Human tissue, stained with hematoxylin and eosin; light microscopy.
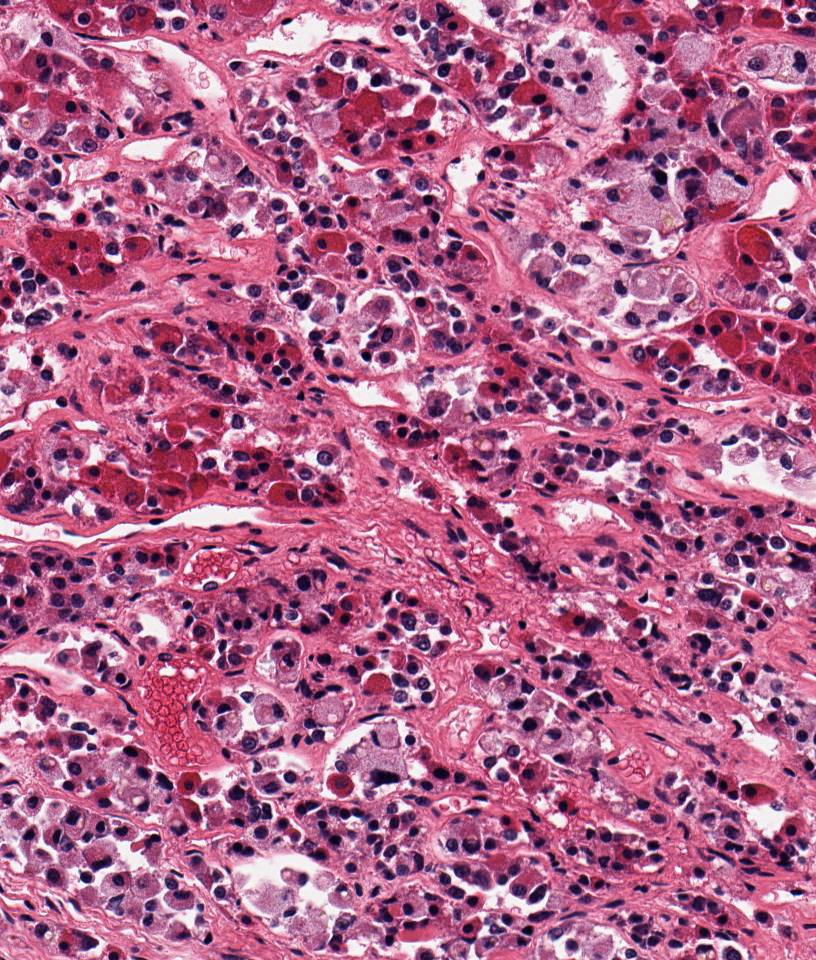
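Pituitary, H&E section. Throughout the field, cells are arranged in nests and cords divided by thin pink fibrous septa. Scattered among the nests are groups of cells with dense, bright red cytoplasm, most plentiful in the upper half. Most cells carry a single small, round, dark nucleus. At lower left, thin-walled vessels are packed with red blood cells.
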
